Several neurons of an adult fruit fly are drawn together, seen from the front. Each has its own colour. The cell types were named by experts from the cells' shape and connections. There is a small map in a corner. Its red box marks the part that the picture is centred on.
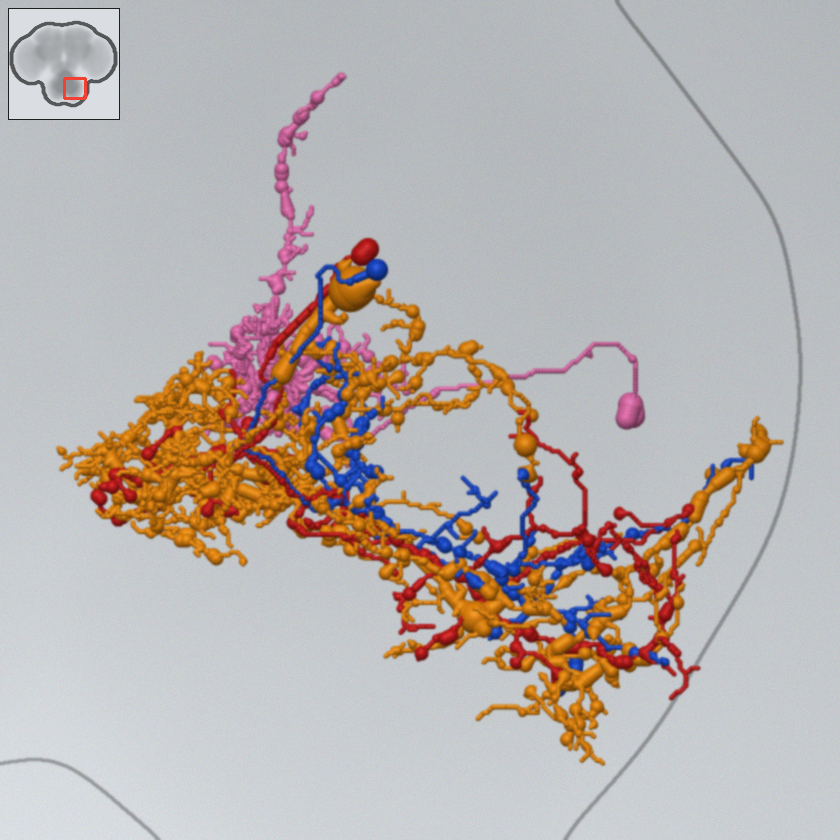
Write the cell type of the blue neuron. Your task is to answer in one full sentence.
This neuron is recognized as the cell type IN09A074.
